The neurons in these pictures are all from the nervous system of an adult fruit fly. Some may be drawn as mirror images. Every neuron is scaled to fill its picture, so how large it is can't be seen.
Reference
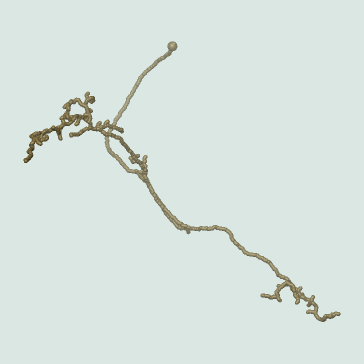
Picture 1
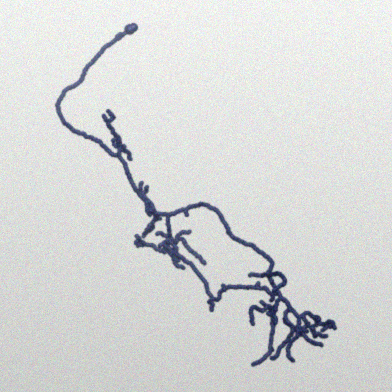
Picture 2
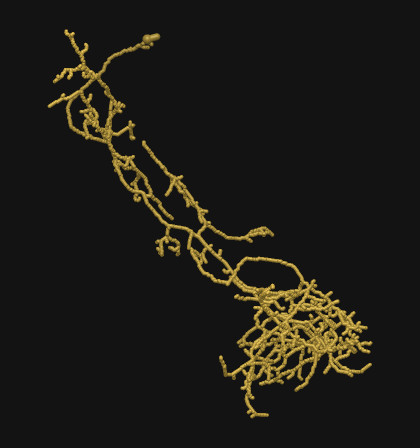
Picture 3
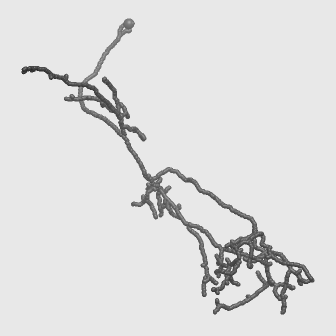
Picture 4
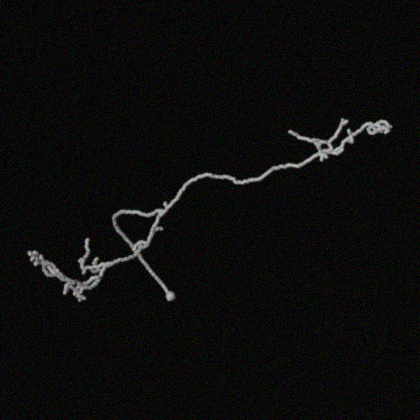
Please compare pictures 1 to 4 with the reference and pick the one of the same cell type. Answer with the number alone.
4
